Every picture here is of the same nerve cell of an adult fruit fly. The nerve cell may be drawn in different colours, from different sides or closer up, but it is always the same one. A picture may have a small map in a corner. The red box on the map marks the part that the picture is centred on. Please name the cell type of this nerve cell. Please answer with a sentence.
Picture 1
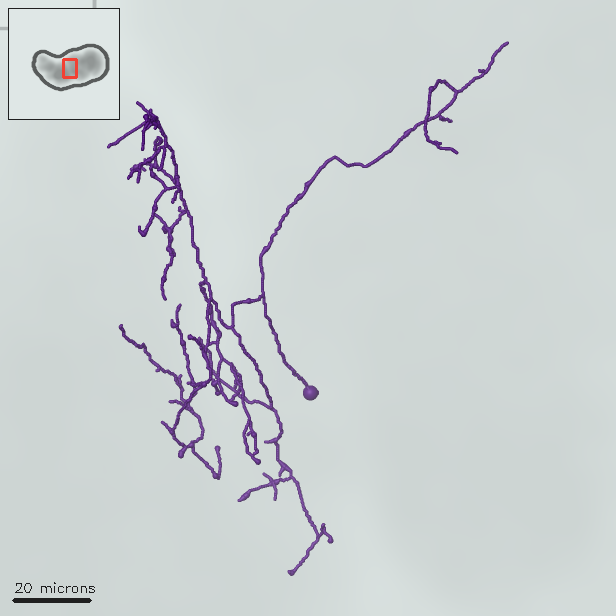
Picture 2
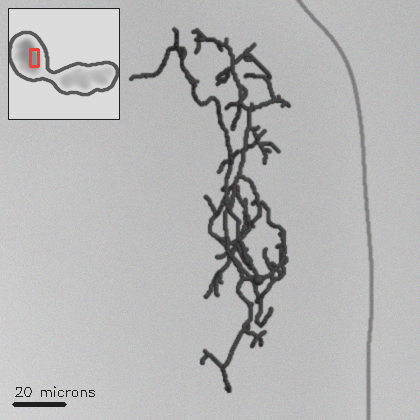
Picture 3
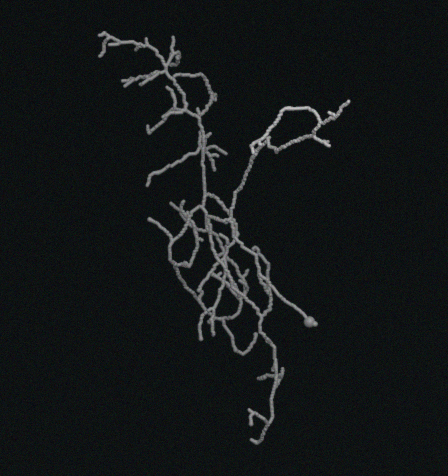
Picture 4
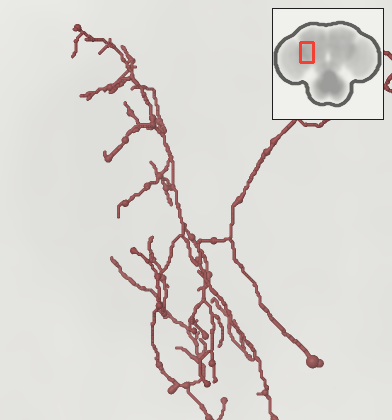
The cell type is LT70.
